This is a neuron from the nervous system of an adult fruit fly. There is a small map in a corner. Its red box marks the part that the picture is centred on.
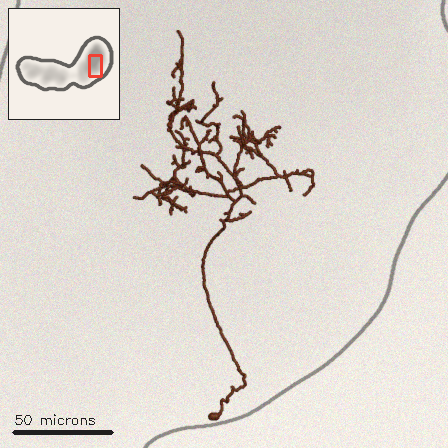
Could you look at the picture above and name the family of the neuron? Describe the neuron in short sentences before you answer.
The cell body can be seen at the bottom of the picture. By the scale bar it is about 200 microns tall in this view. The picture shows dozens of branch ends. This is a central-brain intrinsic neuron. The family is hemilineage MX3.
